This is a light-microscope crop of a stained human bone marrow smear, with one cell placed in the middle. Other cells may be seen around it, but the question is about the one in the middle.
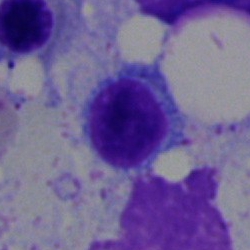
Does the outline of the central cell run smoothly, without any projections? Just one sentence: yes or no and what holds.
No, the edge of the cell is rough rather than smooth and even.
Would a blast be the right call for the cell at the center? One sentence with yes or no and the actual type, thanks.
No, the cell in the centre is to be called an erythroblast instead of a blast.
